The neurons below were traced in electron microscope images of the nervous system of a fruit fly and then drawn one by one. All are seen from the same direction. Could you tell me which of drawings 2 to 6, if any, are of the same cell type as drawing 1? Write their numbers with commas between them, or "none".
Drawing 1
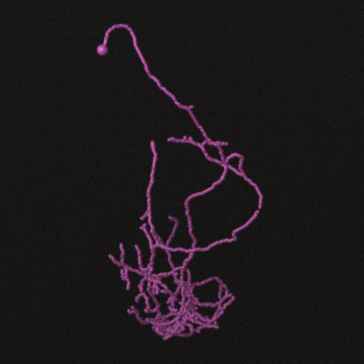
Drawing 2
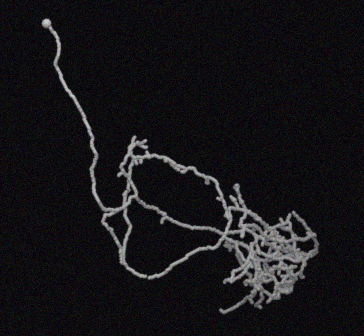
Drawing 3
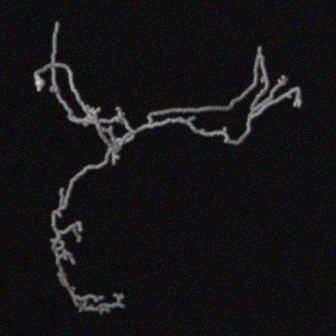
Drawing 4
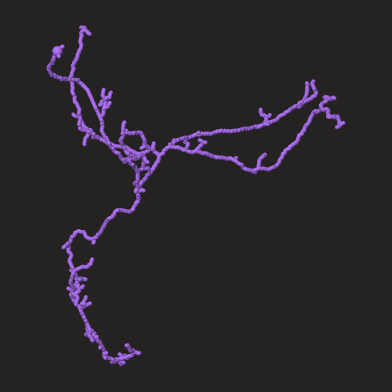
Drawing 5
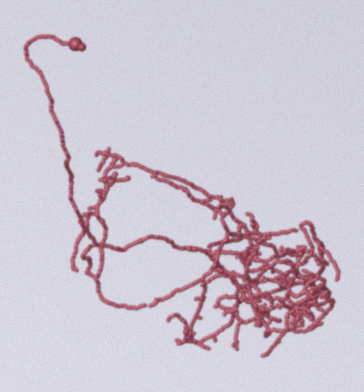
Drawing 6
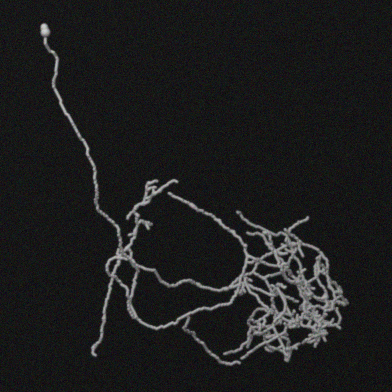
2, 5, 6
